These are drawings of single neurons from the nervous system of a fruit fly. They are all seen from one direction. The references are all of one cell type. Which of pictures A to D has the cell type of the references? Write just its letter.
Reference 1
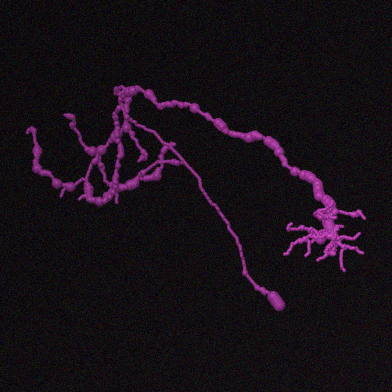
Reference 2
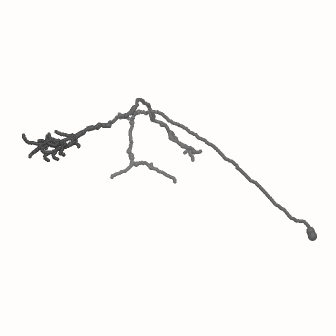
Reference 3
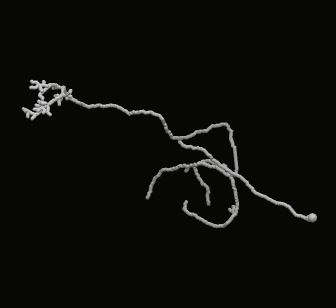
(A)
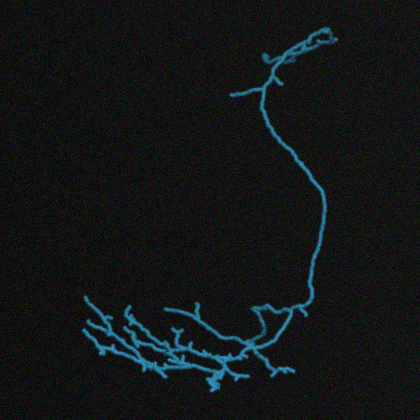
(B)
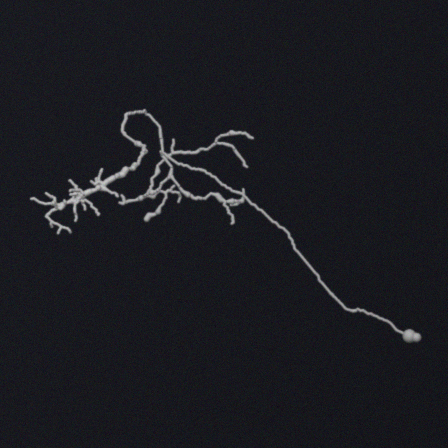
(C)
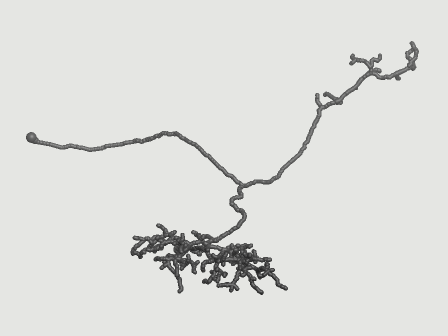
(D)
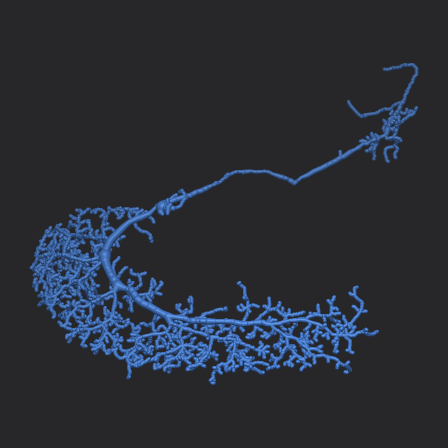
B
